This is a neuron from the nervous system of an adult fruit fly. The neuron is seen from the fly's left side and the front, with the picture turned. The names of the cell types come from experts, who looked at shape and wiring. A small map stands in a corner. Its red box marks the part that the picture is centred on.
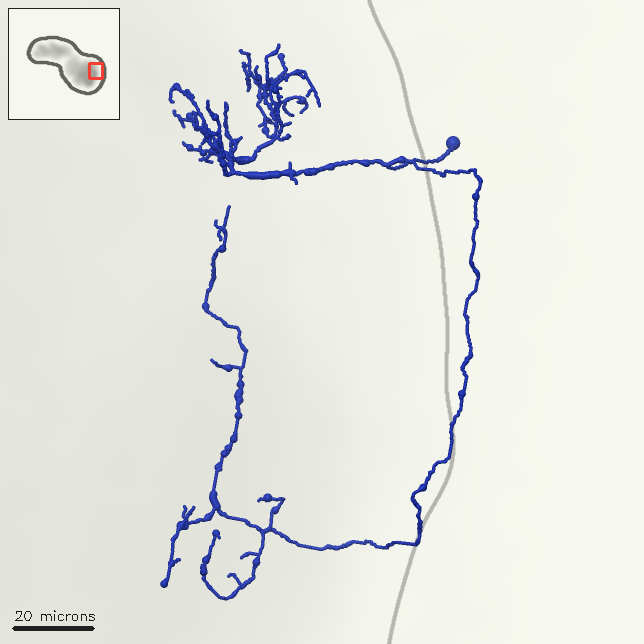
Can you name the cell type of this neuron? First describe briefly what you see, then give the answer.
By the scale bar it is about 140 microns tall in this view. The picture shows dozens of branch ends. This is an optic-lobe intrinsic neuron. It is of cell type Tm38.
